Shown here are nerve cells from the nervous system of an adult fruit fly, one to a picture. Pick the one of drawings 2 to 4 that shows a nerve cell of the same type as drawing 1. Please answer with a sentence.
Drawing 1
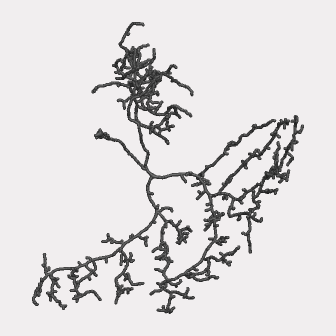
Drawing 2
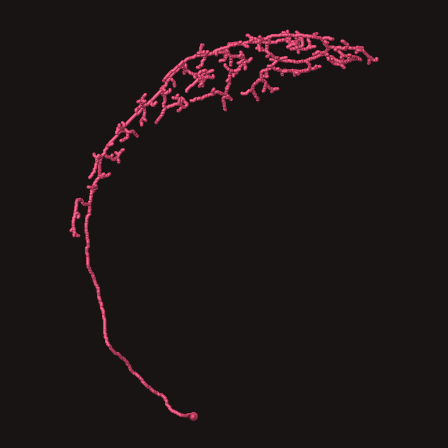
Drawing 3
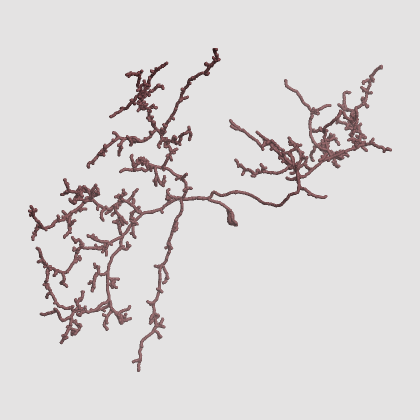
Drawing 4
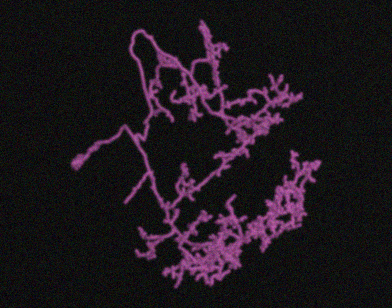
Drawing 3 is of the same cell type.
